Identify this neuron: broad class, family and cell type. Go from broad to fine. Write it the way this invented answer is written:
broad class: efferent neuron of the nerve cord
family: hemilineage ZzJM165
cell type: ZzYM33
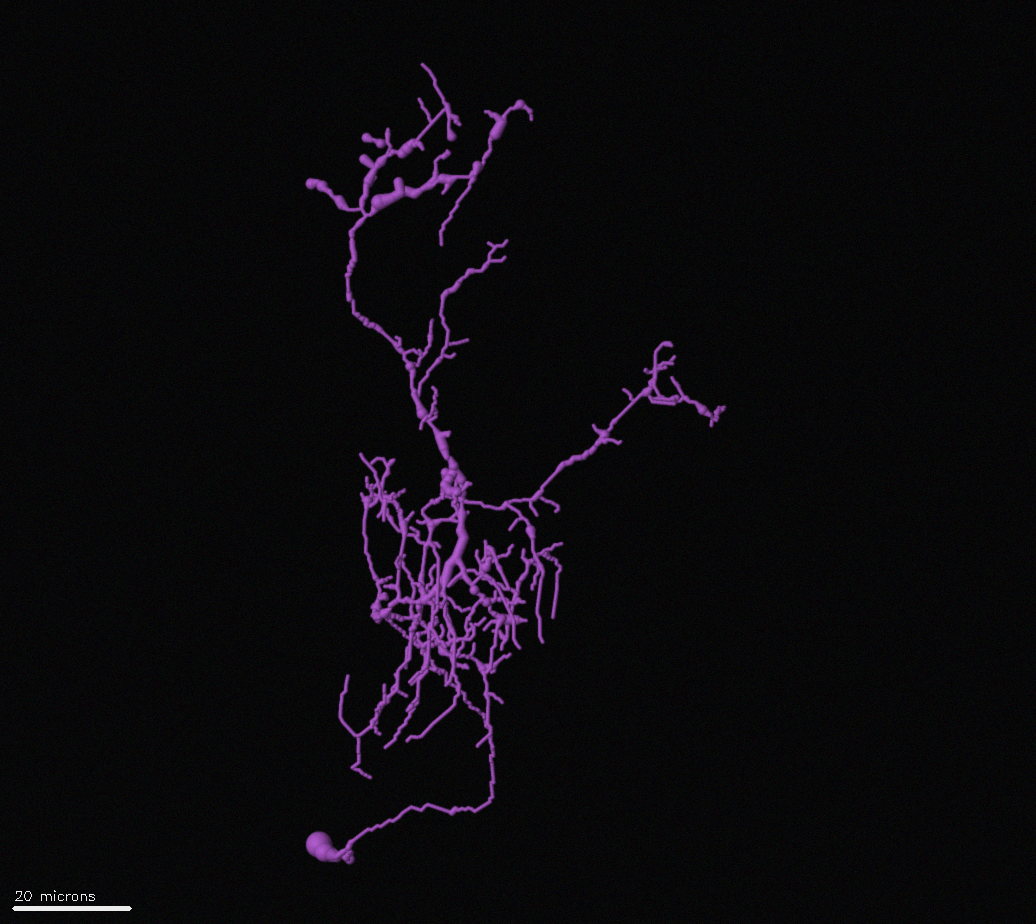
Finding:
broad class: nerve-cord intrinsic neuron
family: hemilineage 03B
cell type: IN03B073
